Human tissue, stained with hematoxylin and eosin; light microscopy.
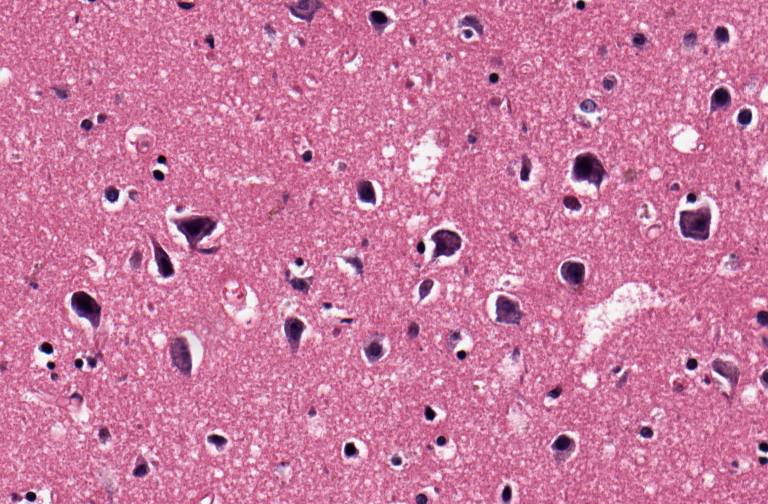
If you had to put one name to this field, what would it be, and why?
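Cerebral cortex is what this field shows. Cells lie singly across a pink, finely granular background, forming no glands, tubules or lining layers. The larger ones are angular or triangular and dark purple, and some, as at the left, taper into a single pointed process at one pole.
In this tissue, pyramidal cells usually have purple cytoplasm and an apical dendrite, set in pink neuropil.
Small round dark nuclei outnumber the larger angular cells.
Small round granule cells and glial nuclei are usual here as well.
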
